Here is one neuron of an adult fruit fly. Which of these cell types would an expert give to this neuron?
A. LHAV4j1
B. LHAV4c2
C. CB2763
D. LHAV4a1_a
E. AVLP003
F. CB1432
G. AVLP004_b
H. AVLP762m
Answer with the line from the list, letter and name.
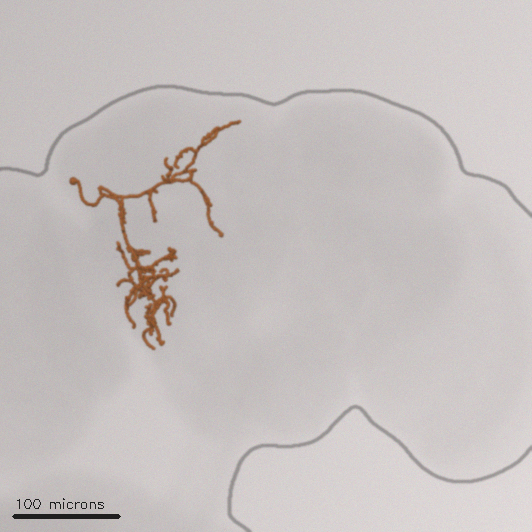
H. AVLP762m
